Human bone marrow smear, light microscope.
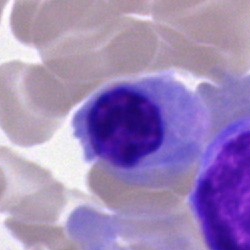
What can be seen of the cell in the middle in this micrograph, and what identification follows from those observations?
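Nucleus toward the left side; most cytoplasm lies to its right. Cytoplasm moderate in amount, far more than a thin rim. No granules visible. Outline irregular, not smoothly round. Erythroblast.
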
